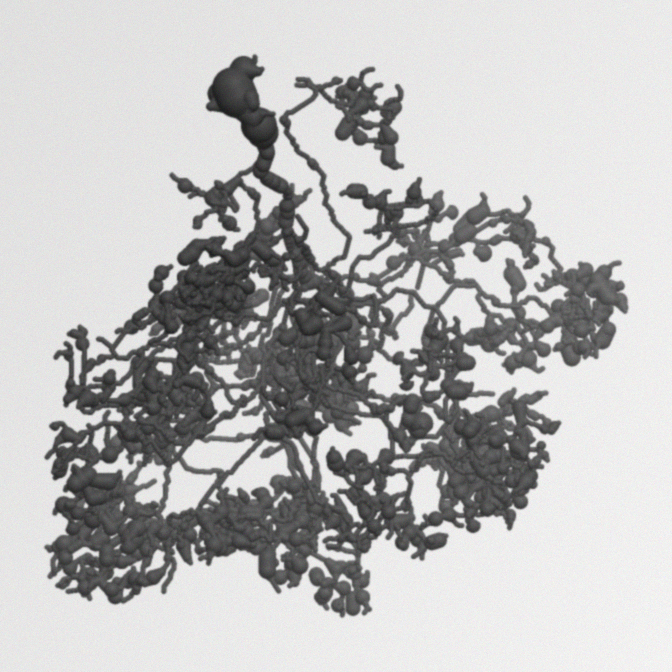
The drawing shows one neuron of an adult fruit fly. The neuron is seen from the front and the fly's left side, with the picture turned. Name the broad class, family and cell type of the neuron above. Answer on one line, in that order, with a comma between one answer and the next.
central-brain intrinsic neuron, hemilineage ALl1_dorsal, lLN2P_c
